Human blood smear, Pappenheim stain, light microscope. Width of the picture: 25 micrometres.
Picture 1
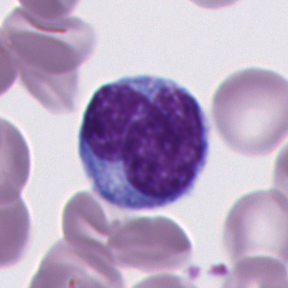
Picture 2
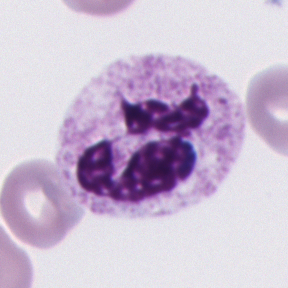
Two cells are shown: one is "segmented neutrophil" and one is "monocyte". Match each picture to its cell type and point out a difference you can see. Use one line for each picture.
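Picture 1: monocyte. The cytoplasm shows no distinct granules.
Picture 2: segmented neutrophil. Fine pinkish-purple granules are scattered through the cytoplasm.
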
